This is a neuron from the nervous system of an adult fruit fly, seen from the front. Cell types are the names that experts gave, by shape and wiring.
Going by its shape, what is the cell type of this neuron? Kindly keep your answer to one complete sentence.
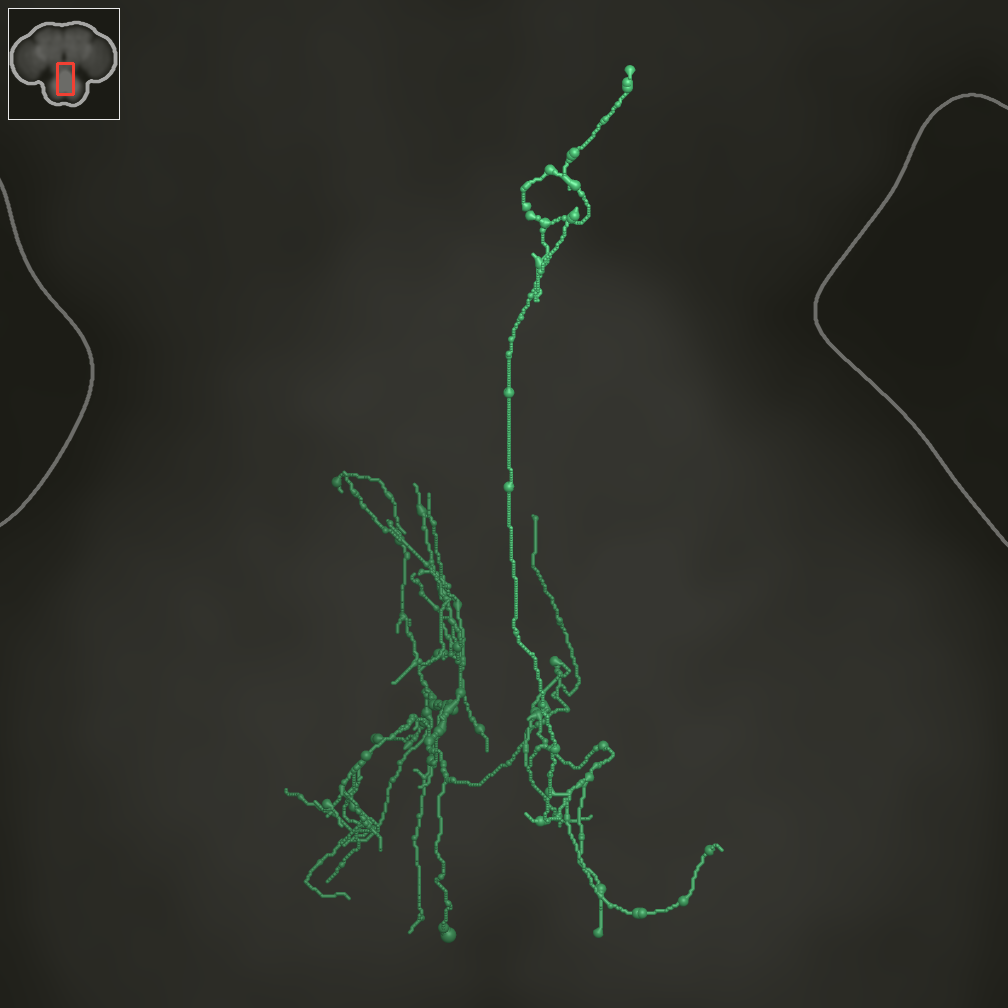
Typed by cell type, the neuron is AN10B035.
